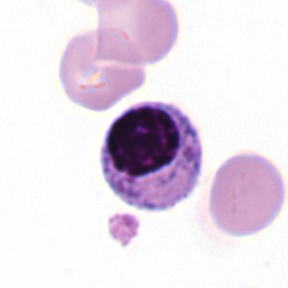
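Normoblast, stained peripheral blood smear. The nucleus lies off-centre toward the upper left, with dense, dark purple chromatin and no visible nucleoli. The cytoplasm shows no clear vacuoles.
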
